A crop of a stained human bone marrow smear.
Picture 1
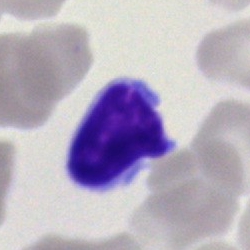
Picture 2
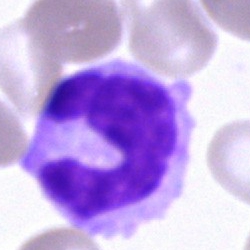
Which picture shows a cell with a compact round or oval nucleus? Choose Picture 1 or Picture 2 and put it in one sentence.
In Picture 1, the cell's nucleus takes the form of one compact round or oval mass.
